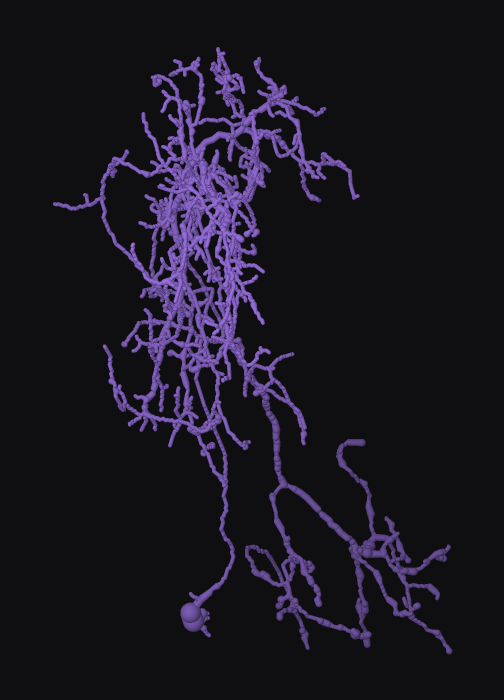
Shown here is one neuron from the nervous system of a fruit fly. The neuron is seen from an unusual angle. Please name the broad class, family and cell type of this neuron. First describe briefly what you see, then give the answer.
Its cell body lies at the bottom of the picture. The picture shows more than a hundred branch ends. It is a nerve-cord intrinsic neuron. Its family is hemilineage 03B. It is of cell type IN03B028.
